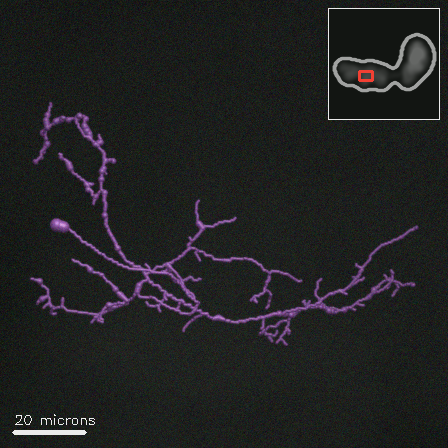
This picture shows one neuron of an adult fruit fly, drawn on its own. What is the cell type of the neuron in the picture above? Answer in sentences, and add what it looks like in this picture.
The cell type is IN13A072. It is a nerve-cord intrinsic neuron. The cell body can be seen on the left of the picture. By the scale bar it is about 110 microns wide in this view. Dozens of branch ends can be seen.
